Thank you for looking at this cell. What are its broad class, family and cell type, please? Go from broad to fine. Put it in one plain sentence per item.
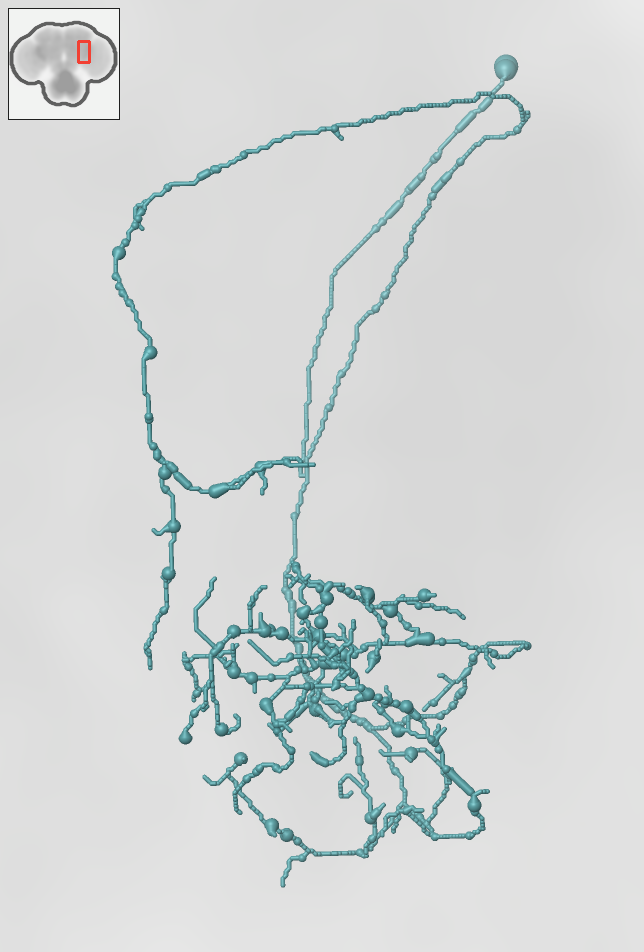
A central-brain intrinsic neuron of hemilineage VPNp&v1_posterior, type CB1447.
